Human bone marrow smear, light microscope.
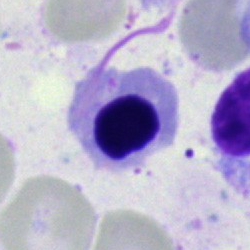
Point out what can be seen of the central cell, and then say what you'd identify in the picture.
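Take a moment with the outline first; it is irregular and angular rather than smoothly round. The chromatin is very dark and dense, almost uniform, with no pattern you can see. No nucleolus is visible. From the top of the cell, a thin curved lavender strand extends upward. What we have here is an erythroblast.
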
